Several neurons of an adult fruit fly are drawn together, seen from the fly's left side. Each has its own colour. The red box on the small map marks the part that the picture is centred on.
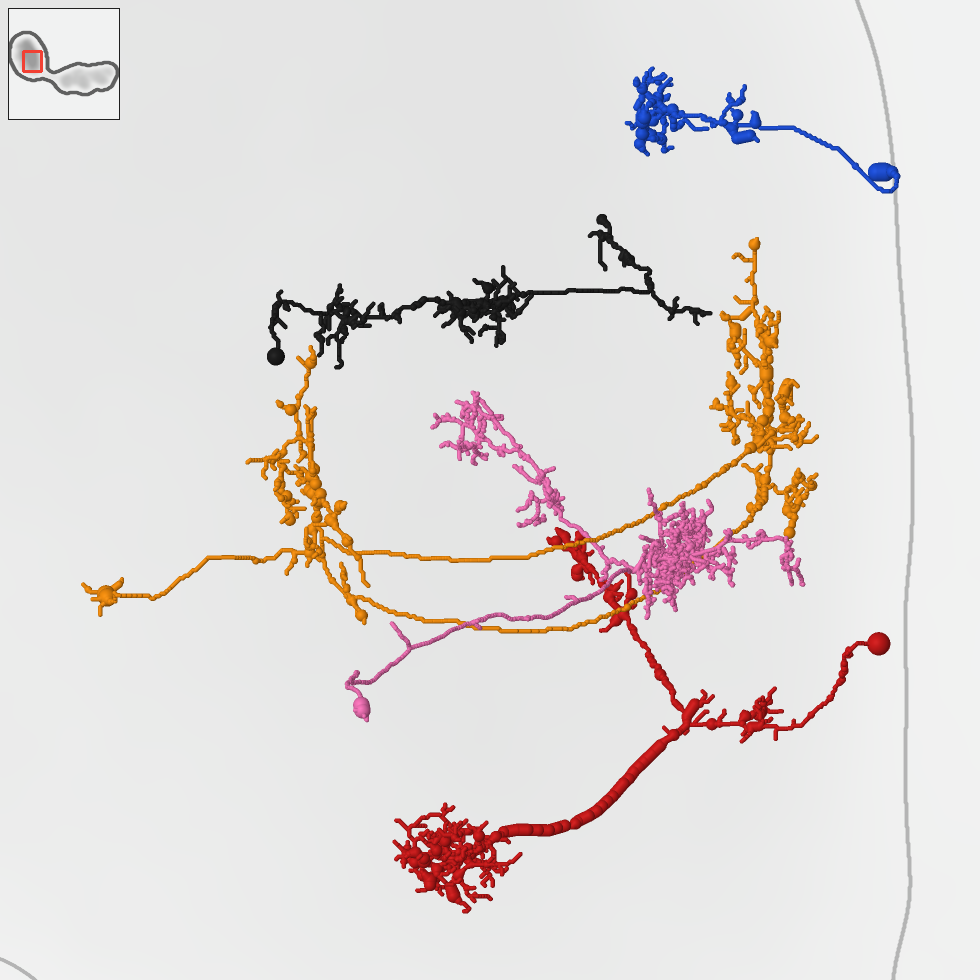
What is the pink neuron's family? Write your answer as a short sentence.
The family is TmY.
